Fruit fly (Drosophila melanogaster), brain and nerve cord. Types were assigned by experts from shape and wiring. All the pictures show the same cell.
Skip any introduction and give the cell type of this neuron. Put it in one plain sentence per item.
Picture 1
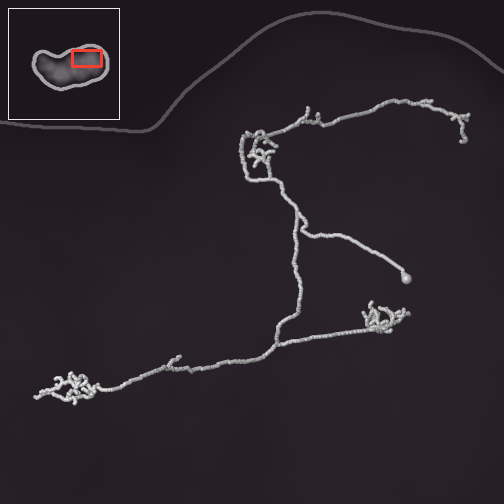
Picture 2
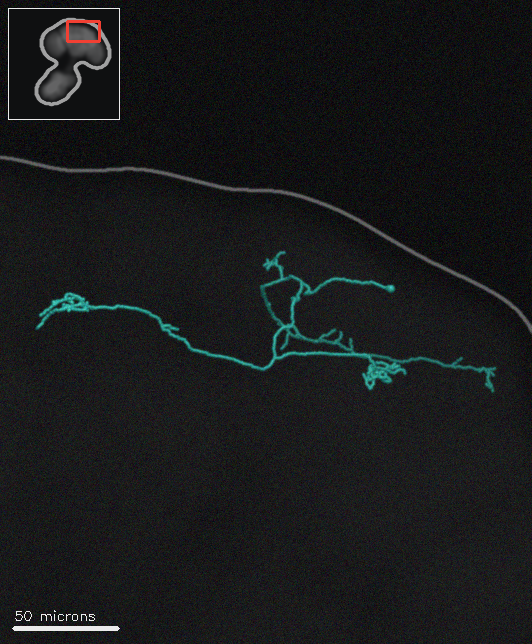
The cell type is PAM11.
